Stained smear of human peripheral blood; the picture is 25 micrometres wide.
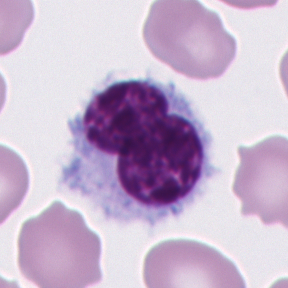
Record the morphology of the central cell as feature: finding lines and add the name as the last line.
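Border: ragged, fringed all round by fine hair-like projections
Nucleolus: none I can see in the nucleus
Cytoplasm: widest rim on the left of the nucleus
Granules: no distinct ones in the cytoplasm
Name: hairy cell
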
